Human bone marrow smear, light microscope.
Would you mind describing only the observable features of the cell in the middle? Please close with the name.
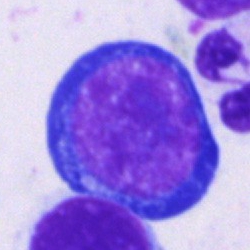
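Look at the chromatin first: it's finely granular, dotted with small pale spots. The cytoplasm is only a narrow rim around the nucleus, and it's a deep blue. Along the lower left, a paler band sits between the nucleus and that blue cytoplasm. This is a proerythroblast.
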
